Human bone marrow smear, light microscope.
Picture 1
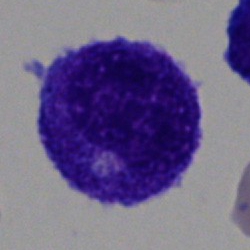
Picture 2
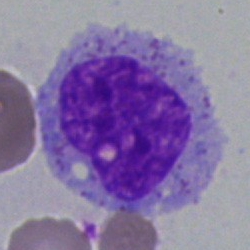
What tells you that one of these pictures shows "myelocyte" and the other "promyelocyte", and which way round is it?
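First, identity: picture 1 is a promyelocyte and picture 2 is a myelocyte. Second, colour: the promyelocyte is stained an intense dark blue-purple throughout, while the myelocyte has a moderate rim of pale blue-grey cytoplasm around its nucleus.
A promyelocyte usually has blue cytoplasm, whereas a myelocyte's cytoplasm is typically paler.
Third, surface: the promyelocyte looks finely stippled with many tiny lighter specks. Fourth, edge: the promyelocyte is roughly round with a slightly fuzzy, uneven margin and a small pale bluish bleb at the upper left, whereas the myelocyte's outline is slightly irregular and ruffled. Fifth, inclusions: the myelocyte has a single small clear vacuole in its cytoplasm below and left of the nucleus. Last, surroundings: red cells lie to the left of and below the myelocyte, while the promyelocyte touches no other cell, and parts of neighbouring cells are cut off at the right edge of its picture.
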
